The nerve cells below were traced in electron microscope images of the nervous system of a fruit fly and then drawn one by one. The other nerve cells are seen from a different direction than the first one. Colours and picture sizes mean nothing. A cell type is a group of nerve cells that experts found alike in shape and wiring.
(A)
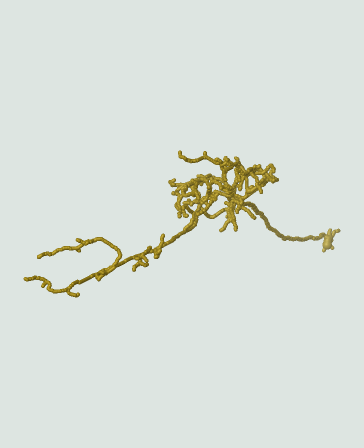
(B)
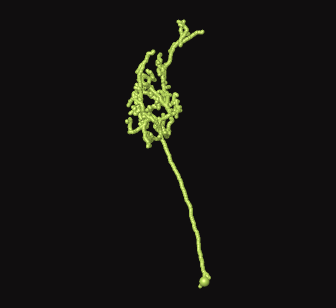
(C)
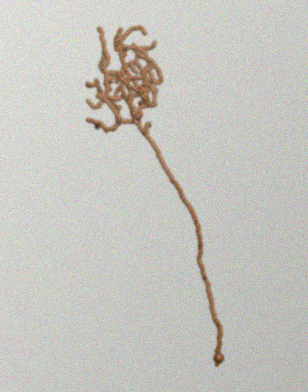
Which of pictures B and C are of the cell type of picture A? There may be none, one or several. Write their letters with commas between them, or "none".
B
